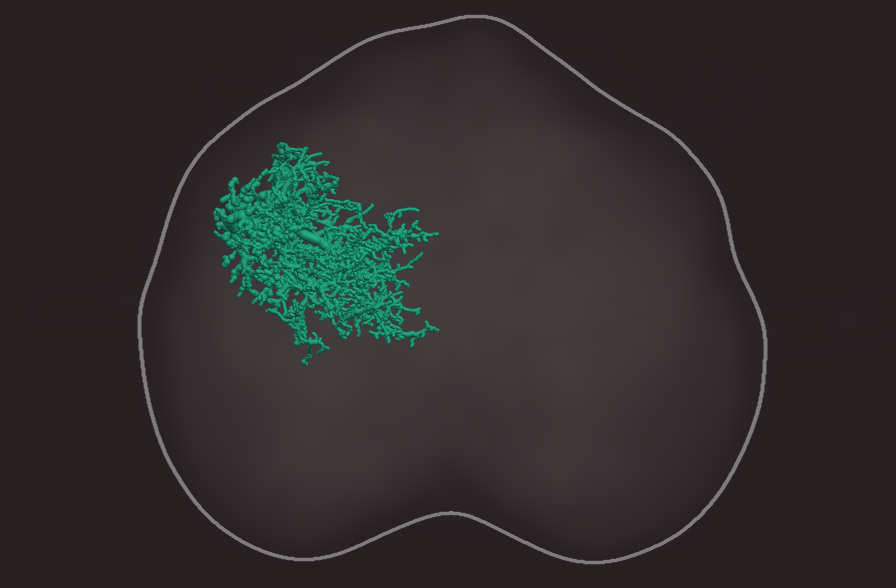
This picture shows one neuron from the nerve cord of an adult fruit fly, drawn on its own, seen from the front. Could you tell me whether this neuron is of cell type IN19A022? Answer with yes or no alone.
no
